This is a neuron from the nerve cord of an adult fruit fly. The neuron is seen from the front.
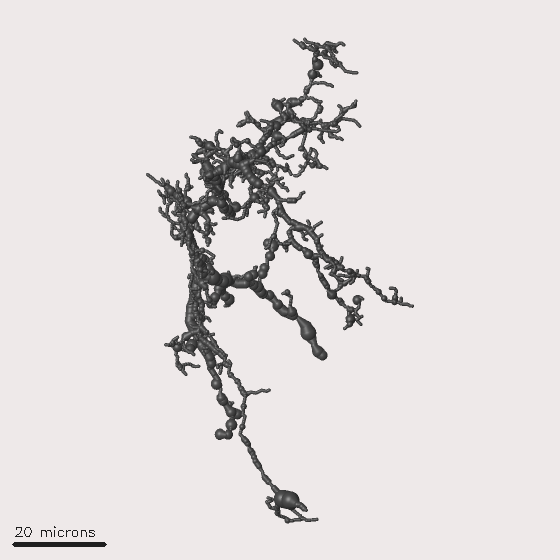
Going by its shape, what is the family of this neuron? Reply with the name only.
hemilineage 13A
